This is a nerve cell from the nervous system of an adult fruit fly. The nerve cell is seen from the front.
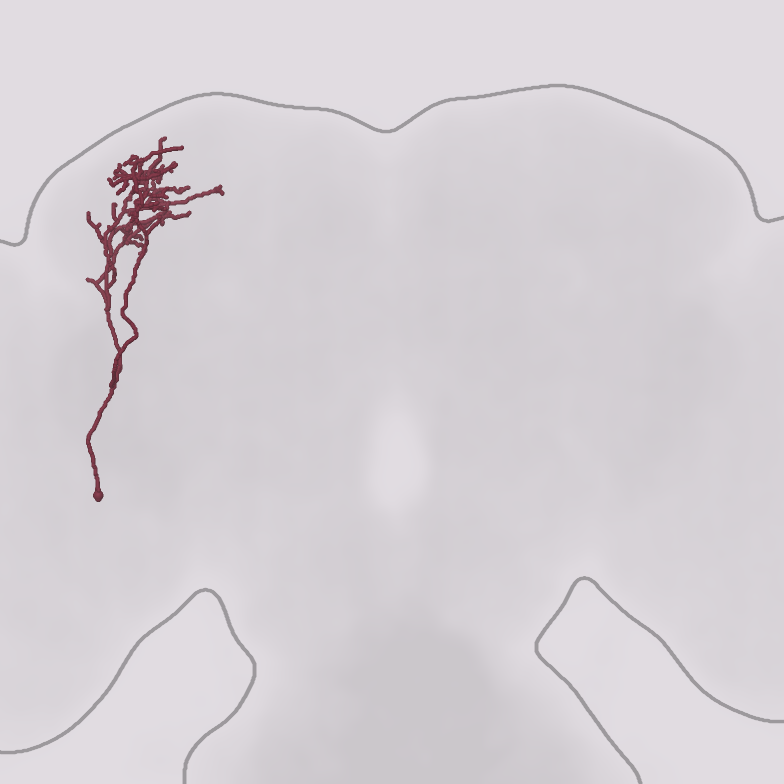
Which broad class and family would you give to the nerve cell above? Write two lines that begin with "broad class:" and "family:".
broad class: central-brain intrinsic neuron
family: hemilineage VLPl&p2_lateral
